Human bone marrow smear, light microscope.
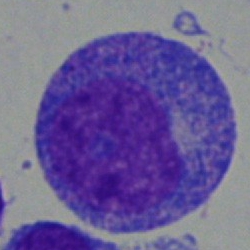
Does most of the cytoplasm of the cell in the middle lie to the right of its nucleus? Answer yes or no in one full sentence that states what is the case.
Yes, most of its cytoplasm is located to the right of its nucleus.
